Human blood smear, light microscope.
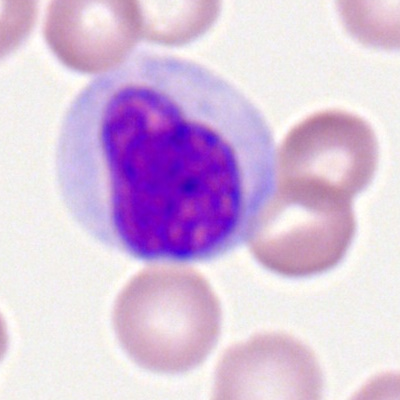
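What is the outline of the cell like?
Smooth and nearly round.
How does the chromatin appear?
Dark purple and coarsely clumped, with paler patches between the clumps.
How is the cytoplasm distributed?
A moderate pale blue rim, wider above and to the left of the nucleus than below.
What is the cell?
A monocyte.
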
